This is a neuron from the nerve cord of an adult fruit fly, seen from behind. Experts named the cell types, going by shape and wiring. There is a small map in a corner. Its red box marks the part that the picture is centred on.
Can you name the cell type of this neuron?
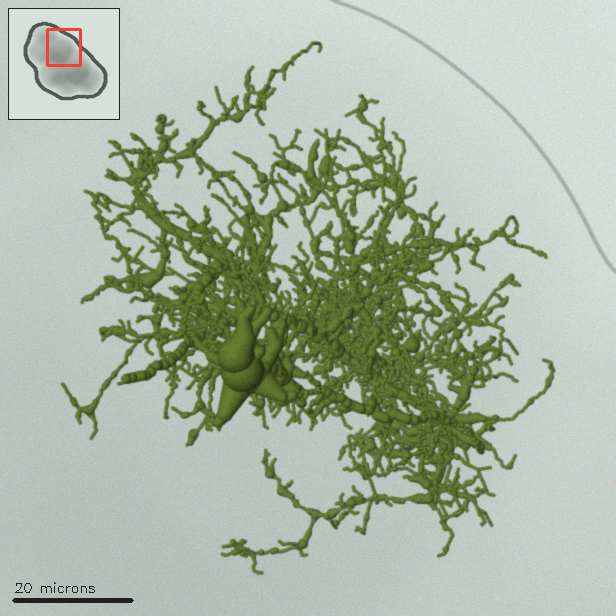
IN20A.22A010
